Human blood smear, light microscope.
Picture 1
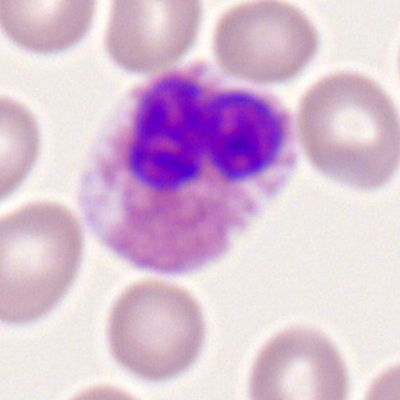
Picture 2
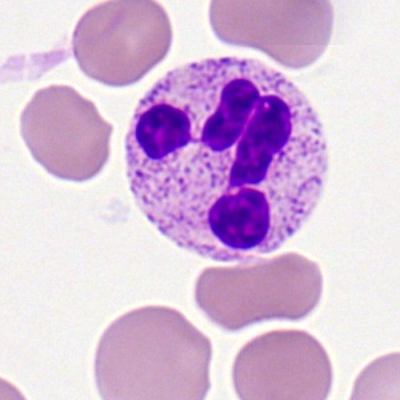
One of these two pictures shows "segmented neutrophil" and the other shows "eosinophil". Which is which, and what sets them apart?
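Picture 1: eosinophil. Picture 2: segmented neutrophil. Nucleus: two lobes in picture 1, set in the upper part of the cell; more than two lobes in picture 2, linked by thin strands.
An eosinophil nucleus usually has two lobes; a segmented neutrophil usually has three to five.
Cytoplasm: abundant in picture 1, taking up the lower half of the cell and packed with pink granules; plentiful and pale pinkish-lilac in picture 2, without vacuoles. Nucleoli: none visible in picture 2. Shared: a round outline, smooth in picture 2 and roughly round in picture 1; dense, dark purple chromatin, densely clumped in picture 2.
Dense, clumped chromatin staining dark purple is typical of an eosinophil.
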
